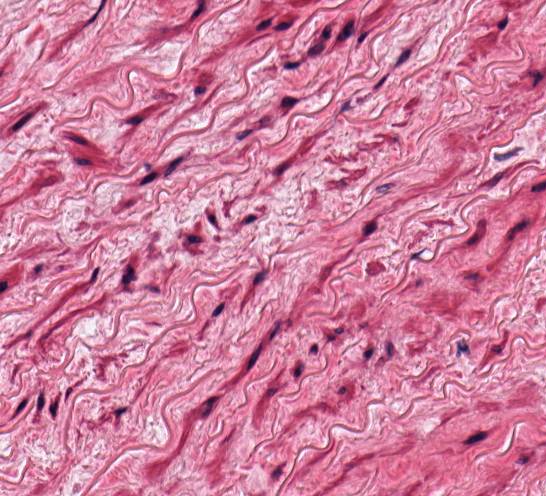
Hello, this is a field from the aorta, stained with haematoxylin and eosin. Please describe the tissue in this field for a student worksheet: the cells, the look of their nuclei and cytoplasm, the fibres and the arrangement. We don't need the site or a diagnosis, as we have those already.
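Wavy rather than straight, the eosinophilic fibres follow an undulating course. Most nuclei are elongated, dark-staining and spindle-shaped, and they lie parallel to the fibres around them. The fibre bundles are kept apart by pale, loose, wispy material, most widely at the centre of the field.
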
